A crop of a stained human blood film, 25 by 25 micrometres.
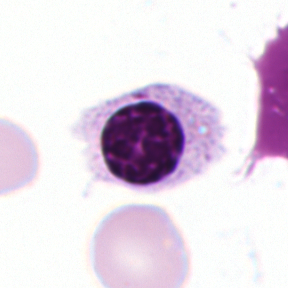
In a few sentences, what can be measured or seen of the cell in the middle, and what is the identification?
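Start with the nucleus: it is round in outline, about 7 micrometres across, and sits toward the left of the cell, filling about 50% of the cell's area. Its chromatin is dark purple, clumped into coarse blocks with paler streaks between them. Now look at the cytoplasm, which is a pale lilac-pink. To the right of the nucleus you will find a single small pale bluish dot. At the lower left edge, a thin faint wisp projects from the cell. What you are looking at is a normoblast.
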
